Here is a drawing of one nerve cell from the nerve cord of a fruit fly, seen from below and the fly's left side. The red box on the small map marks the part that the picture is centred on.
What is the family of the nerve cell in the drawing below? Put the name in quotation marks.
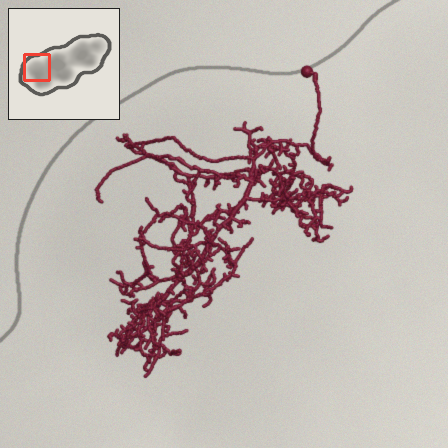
"hemilineage 03A"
